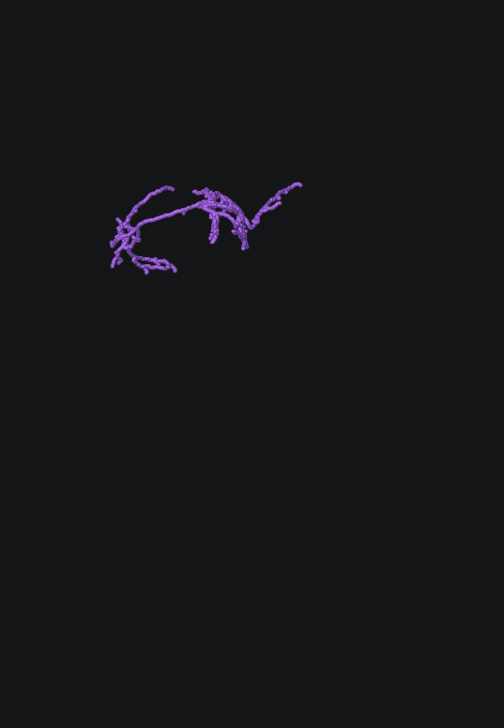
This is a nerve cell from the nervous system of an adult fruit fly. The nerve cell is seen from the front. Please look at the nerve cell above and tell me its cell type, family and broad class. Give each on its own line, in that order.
SMP105_a
hemilineage SMPad1
central-brain intrinsic neuron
